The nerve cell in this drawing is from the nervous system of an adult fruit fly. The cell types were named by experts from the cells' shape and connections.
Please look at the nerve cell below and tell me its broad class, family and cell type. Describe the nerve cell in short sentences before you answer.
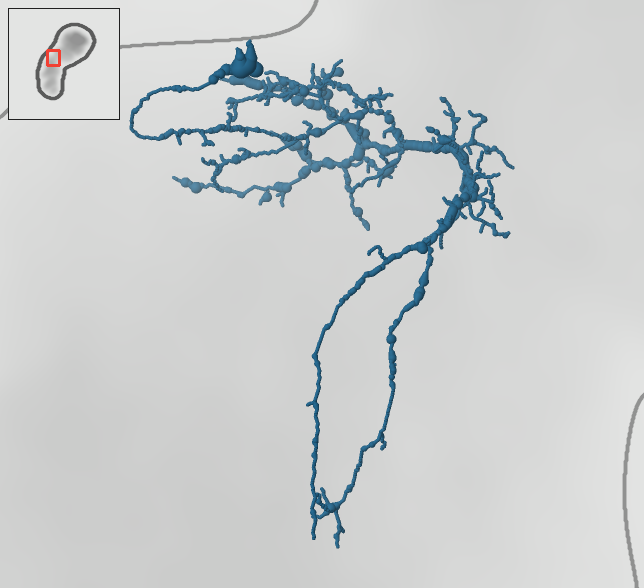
Its cell body lies at the top of the picture. Dozens of branch ends can be seen. Its broad class is nerve-cord intrinsic neuron. Its family is hemilineage 13A. The cell type is IN13A051.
